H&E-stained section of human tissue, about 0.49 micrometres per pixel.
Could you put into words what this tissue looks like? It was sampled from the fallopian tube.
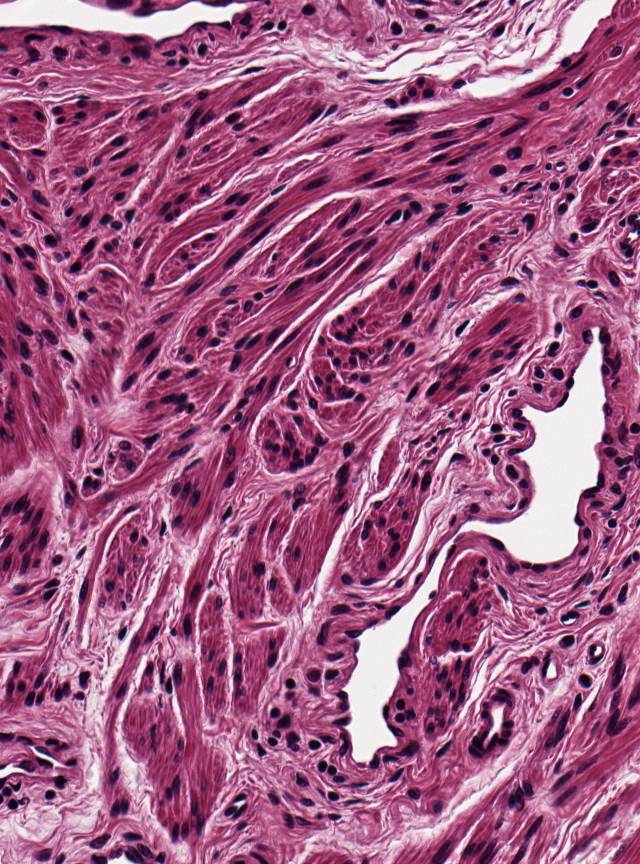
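Smooth muscle bundles, oriented in different directions, form most of the field. Where bundles are cut lengthwise, their nuclei are elongated and dark. Thin strands of pale pink loose connective tissue lie between the bundles. An irregular, slit-like empty lumen occupies the right middle.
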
